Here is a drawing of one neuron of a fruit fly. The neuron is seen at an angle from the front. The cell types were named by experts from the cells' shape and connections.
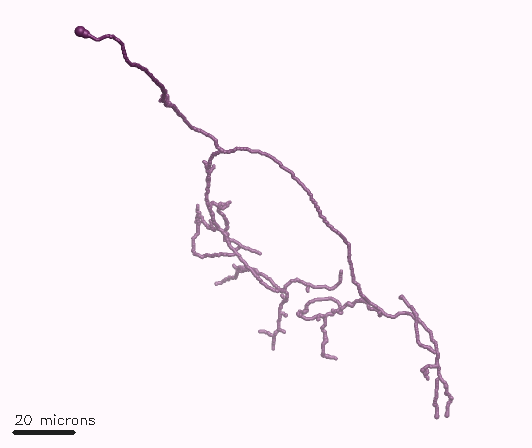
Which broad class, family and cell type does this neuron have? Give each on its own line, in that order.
central-brain intrinsic neuron
hemilineage SMPad2
PS005_a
